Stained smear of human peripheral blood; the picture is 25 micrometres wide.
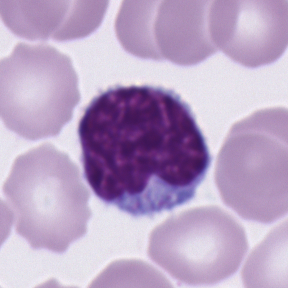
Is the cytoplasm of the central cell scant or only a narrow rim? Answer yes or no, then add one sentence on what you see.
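Yes. The scant cytoplasm is pale blue.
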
